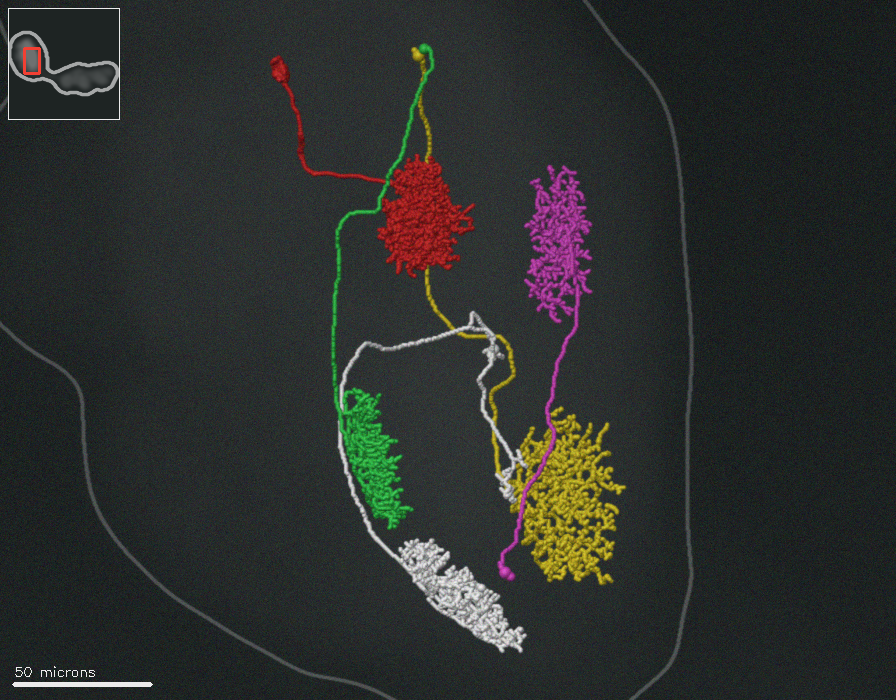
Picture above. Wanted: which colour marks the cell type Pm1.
magenta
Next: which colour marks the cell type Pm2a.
green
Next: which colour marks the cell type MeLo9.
white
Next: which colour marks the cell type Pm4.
red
